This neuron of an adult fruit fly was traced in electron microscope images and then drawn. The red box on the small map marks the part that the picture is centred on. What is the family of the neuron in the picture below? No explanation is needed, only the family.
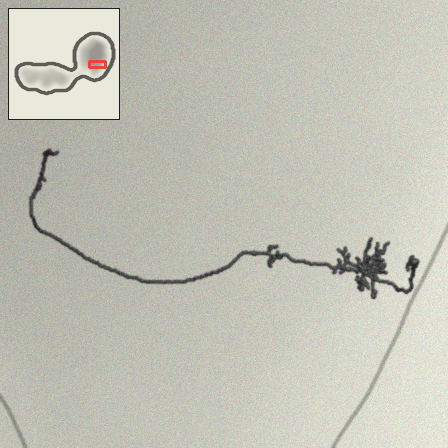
Tm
